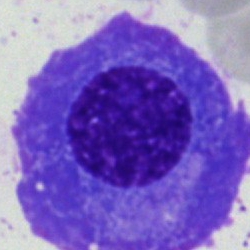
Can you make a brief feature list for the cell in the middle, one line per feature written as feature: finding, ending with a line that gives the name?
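Outline: irregular, with blunt bulges along the edge
Cytoplasm amount: abundant, a wide rim on all sides of the nucleus
Cytoplasm colour: deep violet-blue
Zone around nucleus: paler cytoplasm
Name: plasma cell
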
